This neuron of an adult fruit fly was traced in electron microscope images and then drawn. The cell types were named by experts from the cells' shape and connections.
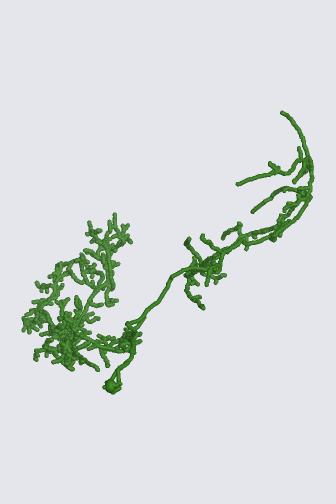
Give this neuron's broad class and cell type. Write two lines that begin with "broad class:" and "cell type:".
broad class: central-brain intrinsic neuron
cell type: SMP040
